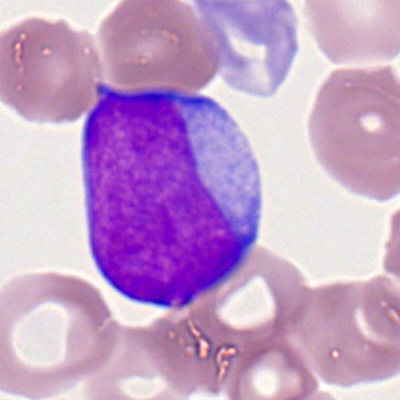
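Myeloblast, centre of a stained blood smear. Nucleus: one unlobed mass, filling most of the cell so that cytoplasm remains only along the right side. Chromatin: finely stippled, not coarsely clumped. Surface: smooth, without projections.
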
